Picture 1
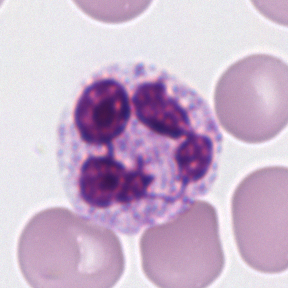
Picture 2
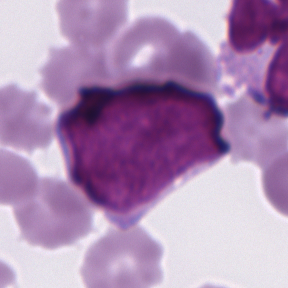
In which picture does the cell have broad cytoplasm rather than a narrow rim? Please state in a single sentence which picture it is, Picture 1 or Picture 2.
It is in picture 1 that the cytoplasm of the cell is plentiful.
